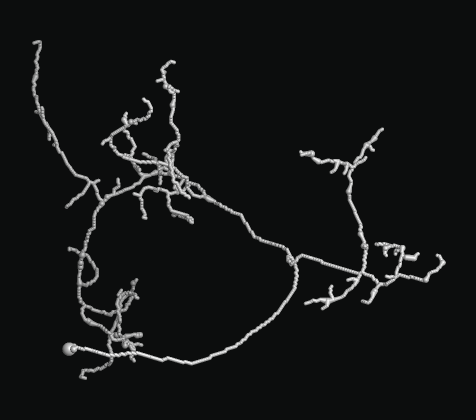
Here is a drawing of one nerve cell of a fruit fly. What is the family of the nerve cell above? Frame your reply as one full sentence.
When grouped by family, this nerve cell is hemilineage LALa1_anterior.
